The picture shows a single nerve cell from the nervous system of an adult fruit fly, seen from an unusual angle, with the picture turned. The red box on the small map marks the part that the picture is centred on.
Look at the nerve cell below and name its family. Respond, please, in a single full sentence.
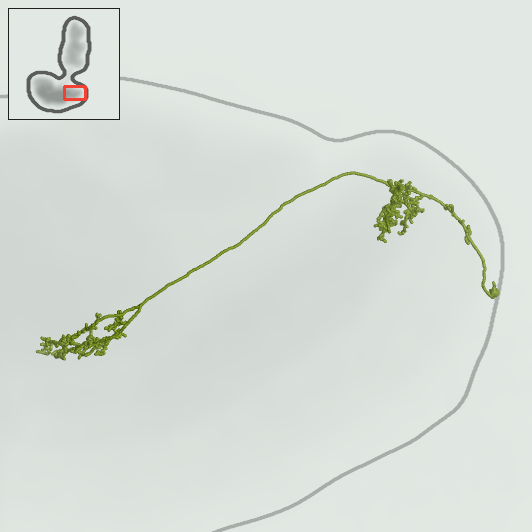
It is Tm that names the family of this nerve cell.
